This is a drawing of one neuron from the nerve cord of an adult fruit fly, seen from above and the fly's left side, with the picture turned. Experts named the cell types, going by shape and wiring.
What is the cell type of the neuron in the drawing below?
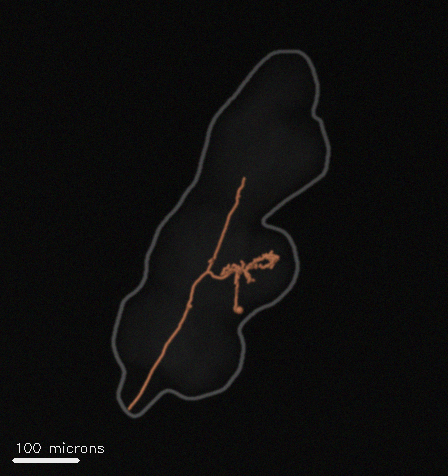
AN10B047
